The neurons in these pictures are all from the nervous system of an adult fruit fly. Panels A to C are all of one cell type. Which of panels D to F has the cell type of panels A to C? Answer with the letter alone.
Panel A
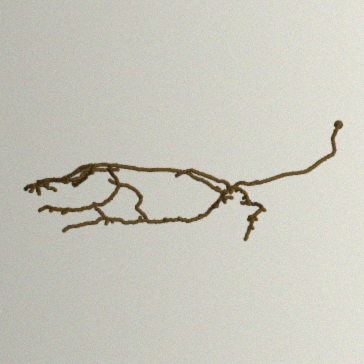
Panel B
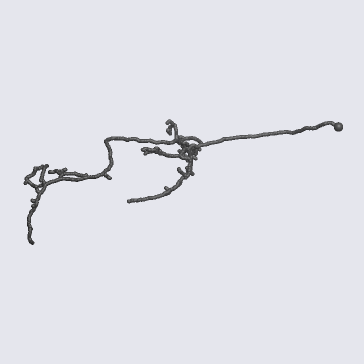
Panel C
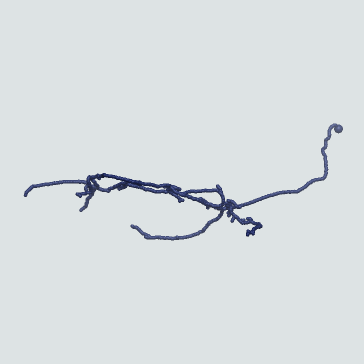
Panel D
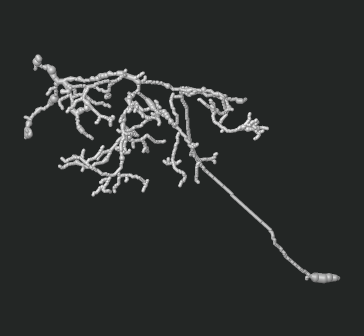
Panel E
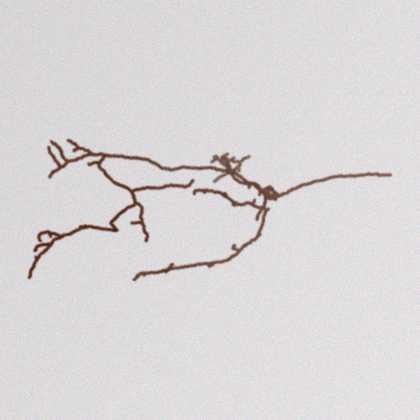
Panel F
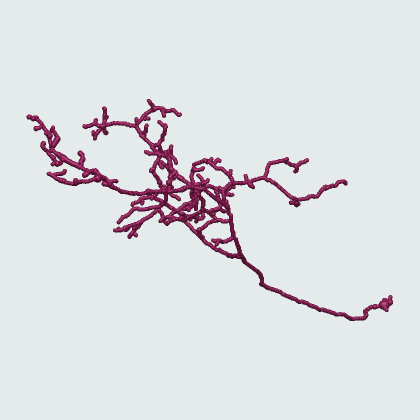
E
